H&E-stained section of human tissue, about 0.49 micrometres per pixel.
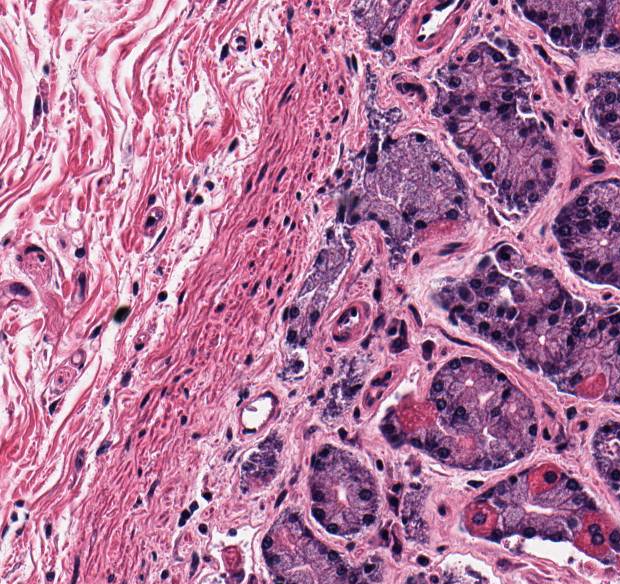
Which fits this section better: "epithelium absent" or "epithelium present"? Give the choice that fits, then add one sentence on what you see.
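Epithelium present. The gland units on the right are rounded clusters of cells arranged around small central lumens.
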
